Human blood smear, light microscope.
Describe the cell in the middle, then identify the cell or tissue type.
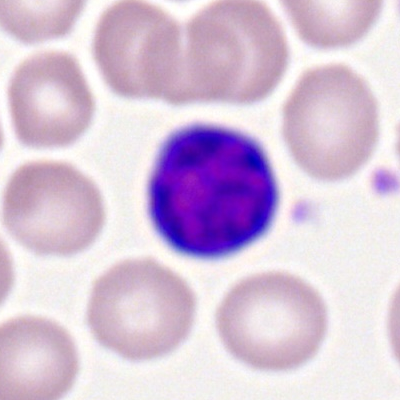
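Chromatin dense and coarsely clumped; dark purple with slightly paler patches. Nucleoli not visible. Cytoplasm scant, at most a thin blue rim at the edge. Granules absent throughout. This is a lymphocyte.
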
